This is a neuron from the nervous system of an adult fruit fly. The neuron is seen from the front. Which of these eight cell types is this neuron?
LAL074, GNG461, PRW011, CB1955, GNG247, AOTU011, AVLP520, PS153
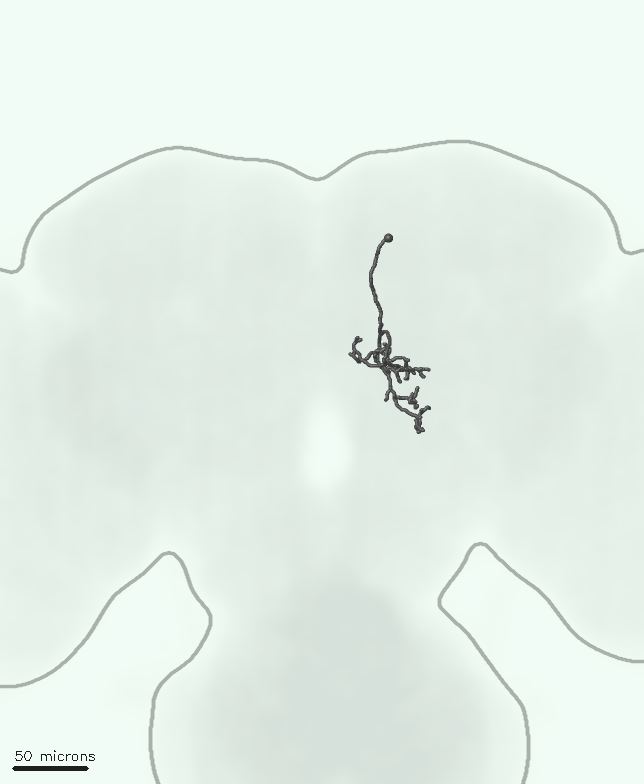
PS153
